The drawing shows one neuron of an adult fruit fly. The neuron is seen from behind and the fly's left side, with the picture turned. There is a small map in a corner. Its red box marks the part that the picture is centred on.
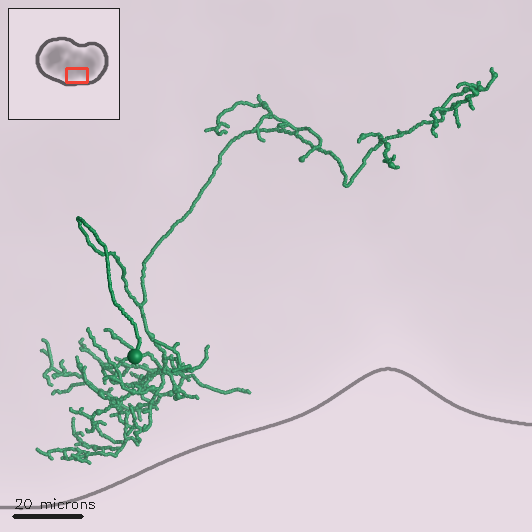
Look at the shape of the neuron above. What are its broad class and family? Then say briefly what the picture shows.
It is a central-brain intrinsic neuron. Its family is hemilineage SIPp1. From left to right in the picture it spans about 140 microns. The picture shows dozens of branch ends.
